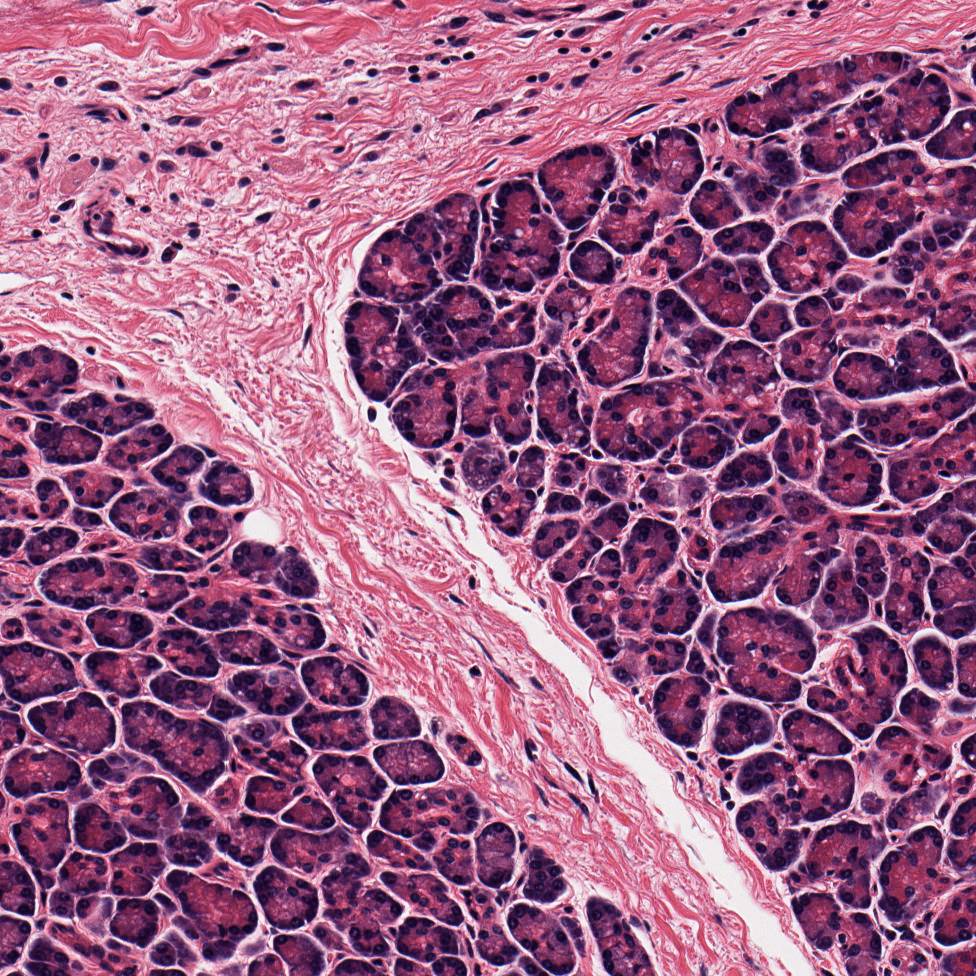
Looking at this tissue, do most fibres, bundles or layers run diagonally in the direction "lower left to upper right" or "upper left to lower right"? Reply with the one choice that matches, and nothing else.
Upper left to lower right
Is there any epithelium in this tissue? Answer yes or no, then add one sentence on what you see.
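Yes. Two lobules of closely packed acini, one in the upper right and one in the lower left, are separated by a band of connective tissue running diagonally from upper left to lower right.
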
